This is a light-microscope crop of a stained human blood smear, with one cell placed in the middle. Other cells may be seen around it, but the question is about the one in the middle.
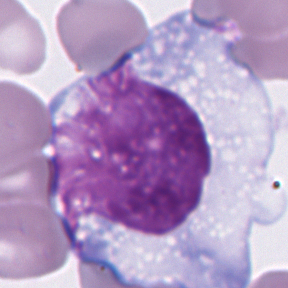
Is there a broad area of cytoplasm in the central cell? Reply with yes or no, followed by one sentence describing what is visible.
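Yes. The cytoplasm is abundant and pale grey-blue.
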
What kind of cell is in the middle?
monocyte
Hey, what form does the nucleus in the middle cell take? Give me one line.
Just one compact nuclear mass here, round, oval or kidney-shaped.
